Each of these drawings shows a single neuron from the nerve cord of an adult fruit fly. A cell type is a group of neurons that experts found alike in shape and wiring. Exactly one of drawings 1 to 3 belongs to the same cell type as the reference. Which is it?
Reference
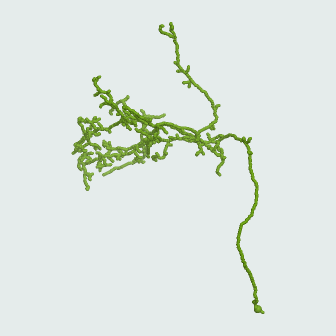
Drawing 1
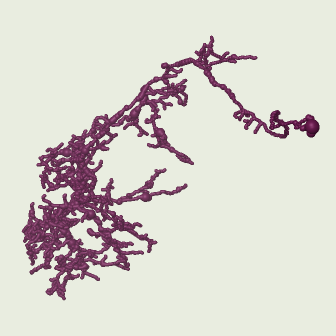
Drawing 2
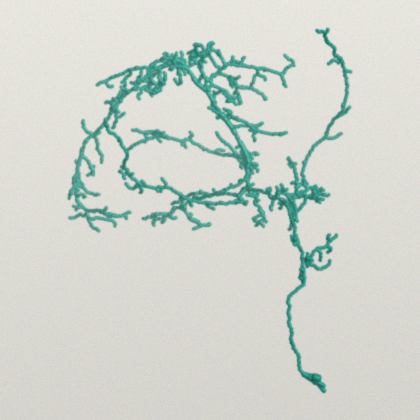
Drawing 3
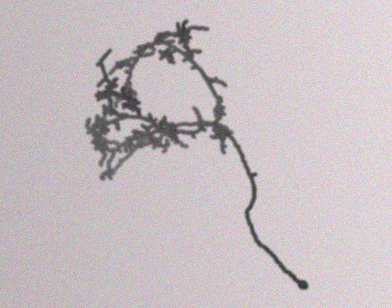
Drawing 3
